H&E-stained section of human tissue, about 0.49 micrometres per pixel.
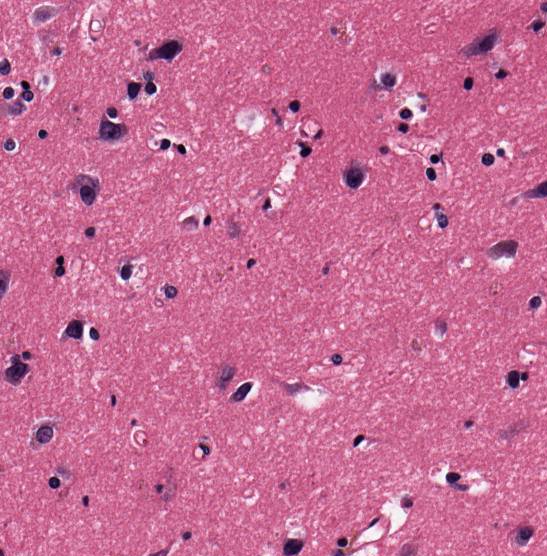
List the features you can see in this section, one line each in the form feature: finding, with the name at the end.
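Matrix: finely granular and pink, without glands or epithelium
Cells: scattered singly, fairly evenly throughout
Larger cells: angular bodies, purple-staining cytoplasm, resembling neurons, several towards the left edge
Small nuclei: round and dark, little or no visible cytoplasm, outnumbering the larger cells
Vessel: thin-walled capillary running obliquely near the upper centre
Name: cerebral cortex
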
